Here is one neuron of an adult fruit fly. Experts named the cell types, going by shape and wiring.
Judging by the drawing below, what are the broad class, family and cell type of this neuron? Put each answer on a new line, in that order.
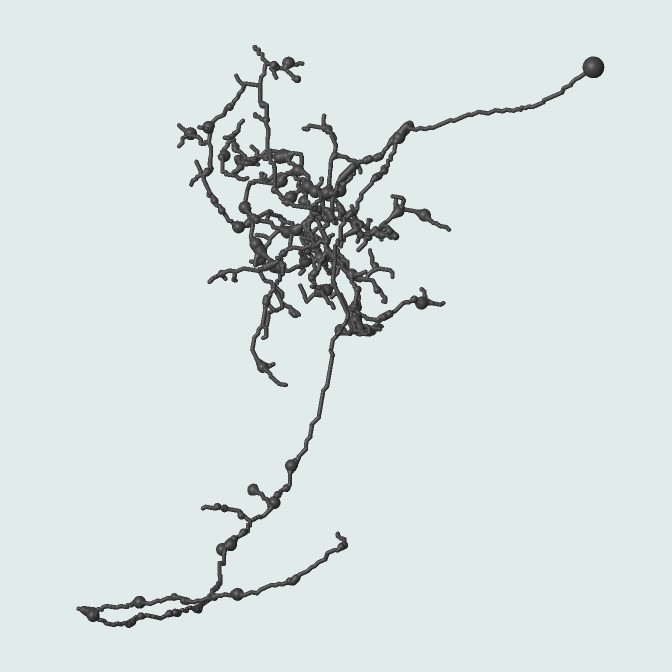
visual projection neuron
LoVP
LoVP6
